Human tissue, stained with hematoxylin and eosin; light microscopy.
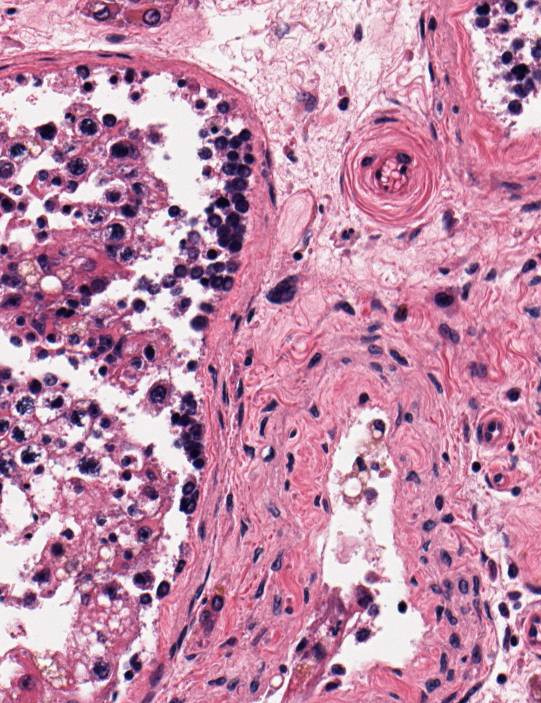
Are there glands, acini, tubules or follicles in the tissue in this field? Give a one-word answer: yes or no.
Yes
